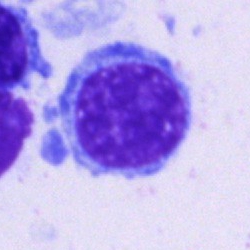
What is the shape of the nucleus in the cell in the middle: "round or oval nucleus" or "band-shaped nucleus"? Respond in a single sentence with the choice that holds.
The cell carries one compact nucleus of round or oval shape.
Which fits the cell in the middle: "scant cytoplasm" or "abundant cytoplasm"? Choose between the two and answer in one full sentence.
Most of this cell is taken up by its nucleus.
